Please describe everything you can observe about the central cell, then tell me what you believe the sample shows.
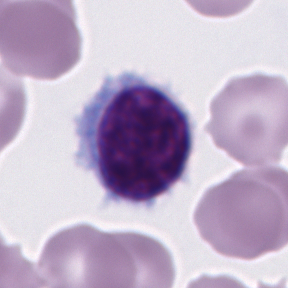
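Starting with the cytoplasm, it forms only a scant rim, at its widest on the left side. Moving to the nucleus, it sits off-centre toward the right; it is round to slightly oval and has no indentation. Checking for granules last, none are seen in the cytoplasm. The cell is a hairy cell.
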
